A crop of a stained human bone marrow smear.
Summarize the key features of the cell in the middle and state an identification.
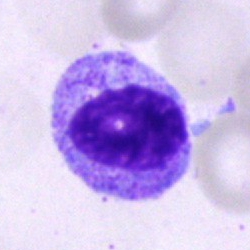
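The cell has a roughly oval outline. Its chromatin is dense and dark purple. The lilac-blue cytoplasm is dotted with fine purple granules. This cell is a myelocyte.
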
